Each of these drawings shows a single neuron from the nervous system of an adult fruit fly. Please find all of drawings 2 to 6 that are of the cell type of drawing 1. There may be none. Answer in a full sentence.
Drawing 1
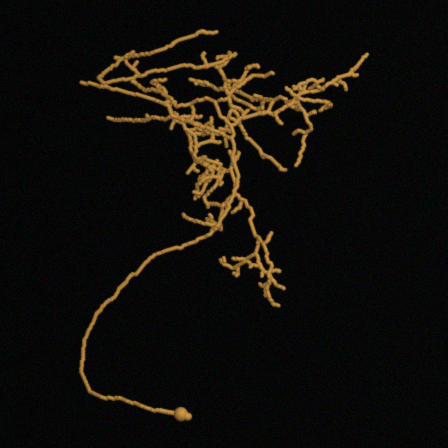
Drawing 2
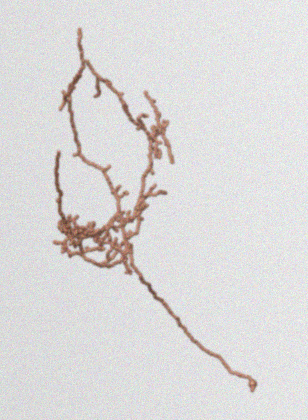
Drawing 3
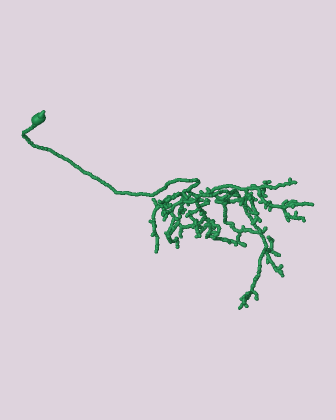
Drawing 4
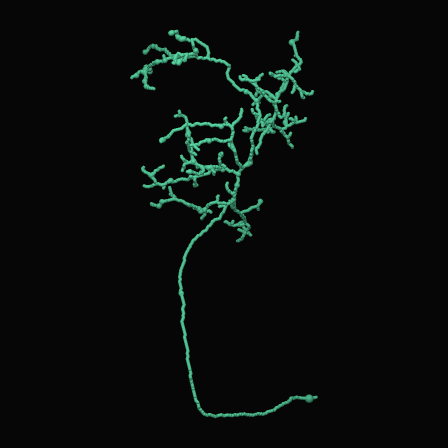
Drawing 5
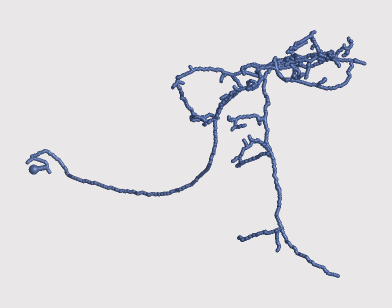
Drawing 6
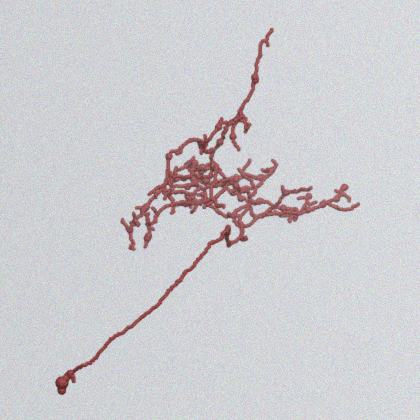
Drawing 3 and drawing 4 are of the same cell type.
